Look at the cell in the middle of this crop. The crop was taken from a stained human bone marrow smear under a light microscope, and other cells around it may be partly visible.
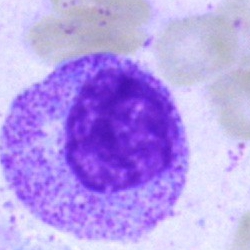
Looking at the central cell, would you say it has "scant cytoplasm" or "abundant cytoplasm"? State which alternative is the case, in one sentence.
Its cytoplasm is plentiful around the nucleus.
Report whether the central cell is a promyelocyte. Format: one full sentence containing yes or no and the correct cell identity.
No, the central cell should be identified as a myelocyte, not as a promyelocyte.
